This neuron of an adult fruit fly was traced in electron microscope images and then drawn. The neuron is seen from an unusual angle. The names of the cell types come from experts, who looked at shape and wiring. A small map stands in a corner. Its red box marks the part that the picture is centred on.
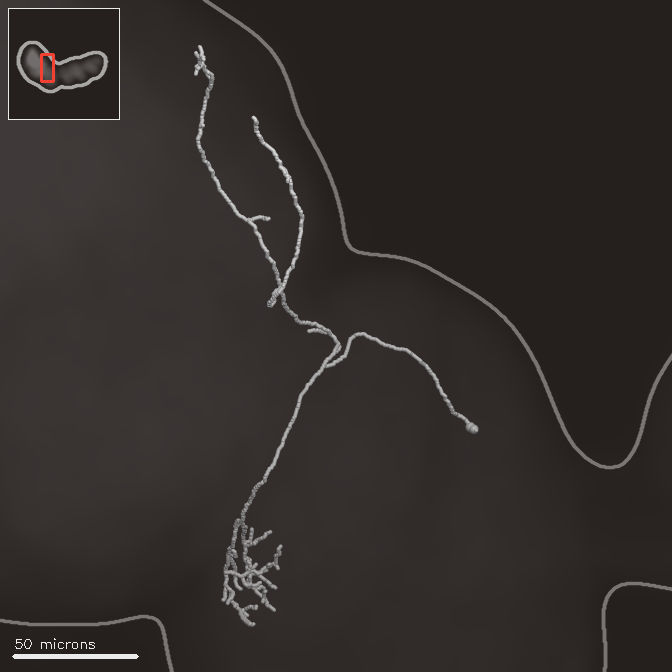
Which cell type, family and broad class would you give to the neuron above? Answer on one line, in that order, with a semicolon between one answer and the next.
LoVP10; hemilineage VLPp&l1_lateral; visual projection neuron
